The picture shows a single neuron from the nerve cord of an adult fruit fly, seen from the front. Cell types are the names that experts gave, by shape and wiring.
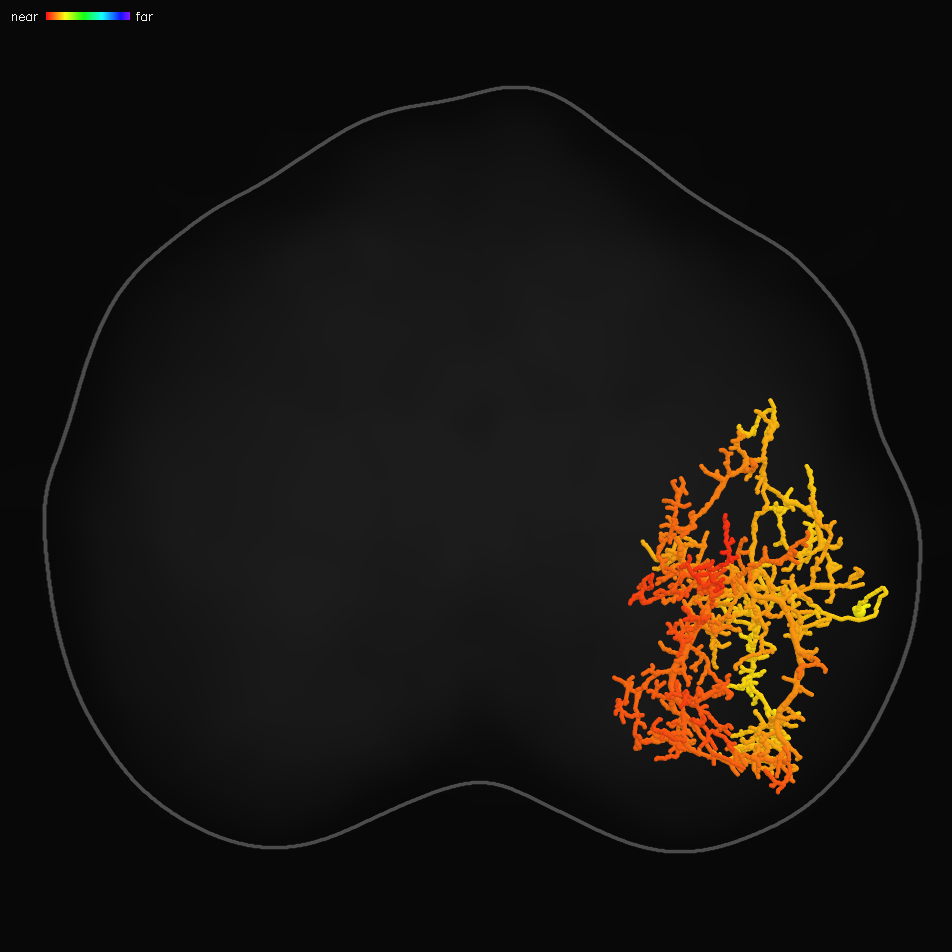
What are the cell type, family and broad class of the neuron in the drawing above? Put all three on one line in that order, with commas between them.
IN20A.22A006, hemilineage 20A.22A, nerve-cord intrinsic neuron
